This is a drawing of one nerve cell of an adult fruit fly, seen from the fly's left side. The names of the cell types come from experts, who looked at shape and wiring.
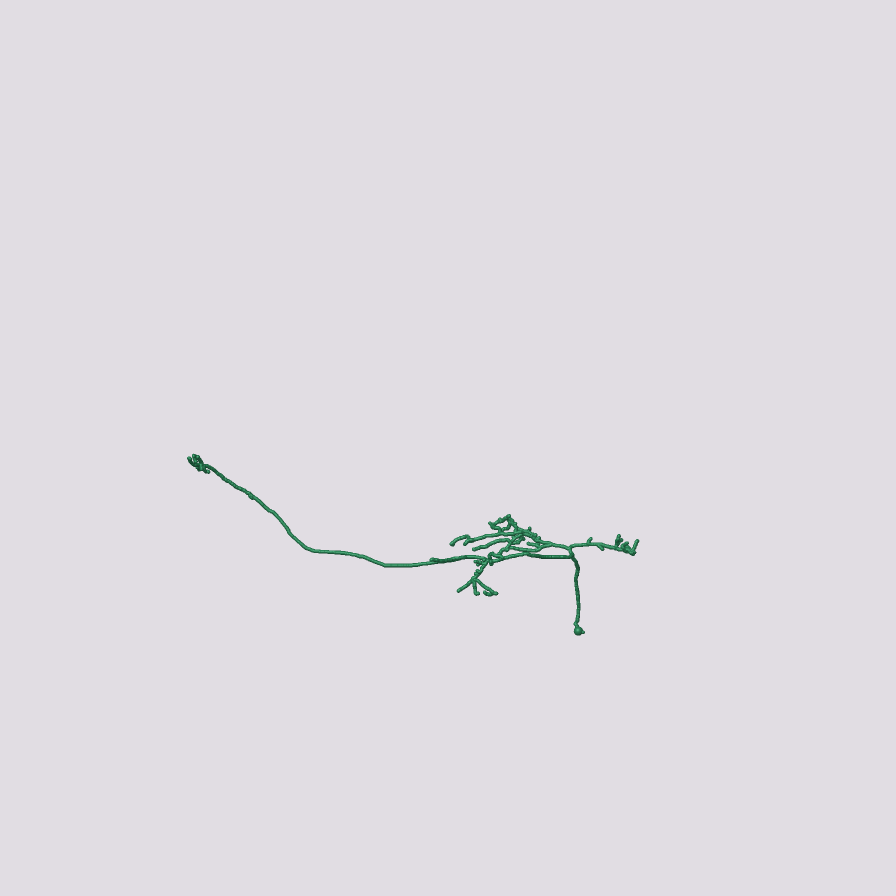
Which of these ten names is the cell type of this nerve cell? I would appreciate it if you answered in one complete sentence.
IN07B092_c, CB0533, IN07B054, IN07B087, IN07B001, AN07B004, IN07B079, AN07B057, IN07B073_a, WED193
The nerve cell here falls under cell type AN07B057.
